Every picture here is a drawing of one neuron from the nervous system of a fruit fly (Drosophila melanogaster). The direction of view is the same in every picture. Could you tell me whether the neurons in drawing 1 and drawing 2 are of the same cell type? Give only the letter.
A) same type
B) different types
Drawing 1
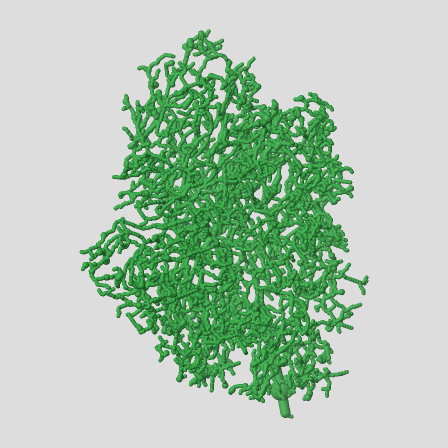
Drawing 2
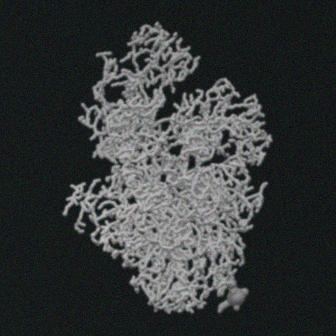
A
